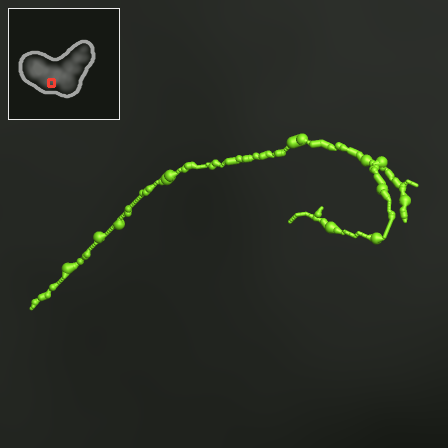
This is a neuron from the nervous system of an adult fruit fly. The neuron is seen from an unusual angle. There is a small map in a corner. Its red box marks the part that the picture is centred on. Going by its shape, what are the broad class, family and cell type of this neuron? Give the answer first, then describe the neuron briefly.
Its broad class is sensory neuron entering the brain. Its family is called class mechanosensory. The cell type is JO-CA1. No cell body is drawn. There are a dozen or fewer branch ends.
